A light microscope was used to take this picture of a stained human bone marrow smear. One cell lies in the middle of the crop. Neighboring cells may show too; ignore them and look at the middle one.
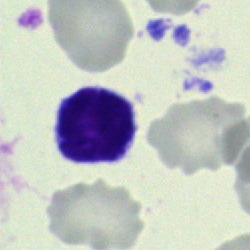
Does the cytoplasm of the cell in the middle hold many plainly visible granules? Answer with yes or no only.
No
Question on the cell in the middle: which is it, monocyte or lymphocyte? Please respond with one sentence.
On this slide crop, the central cell is a lymphocyte.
